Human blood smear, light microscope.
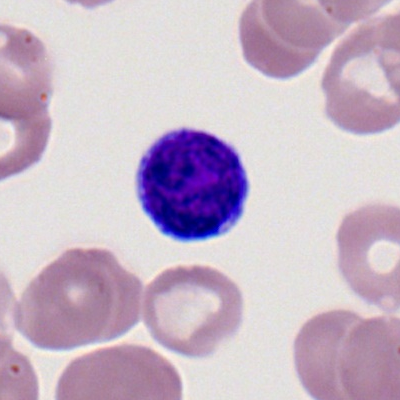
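Lymphocyte, the cell in the middle of this stained human blood smear. Notice first its outline, round and smooth all the way around. Cytoplasm is very scant here, no more than a thin rim at the edge. Now look at the nucleus: it stains a deep blue-purple, and its chromatin is dense and coarsely clumped.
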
